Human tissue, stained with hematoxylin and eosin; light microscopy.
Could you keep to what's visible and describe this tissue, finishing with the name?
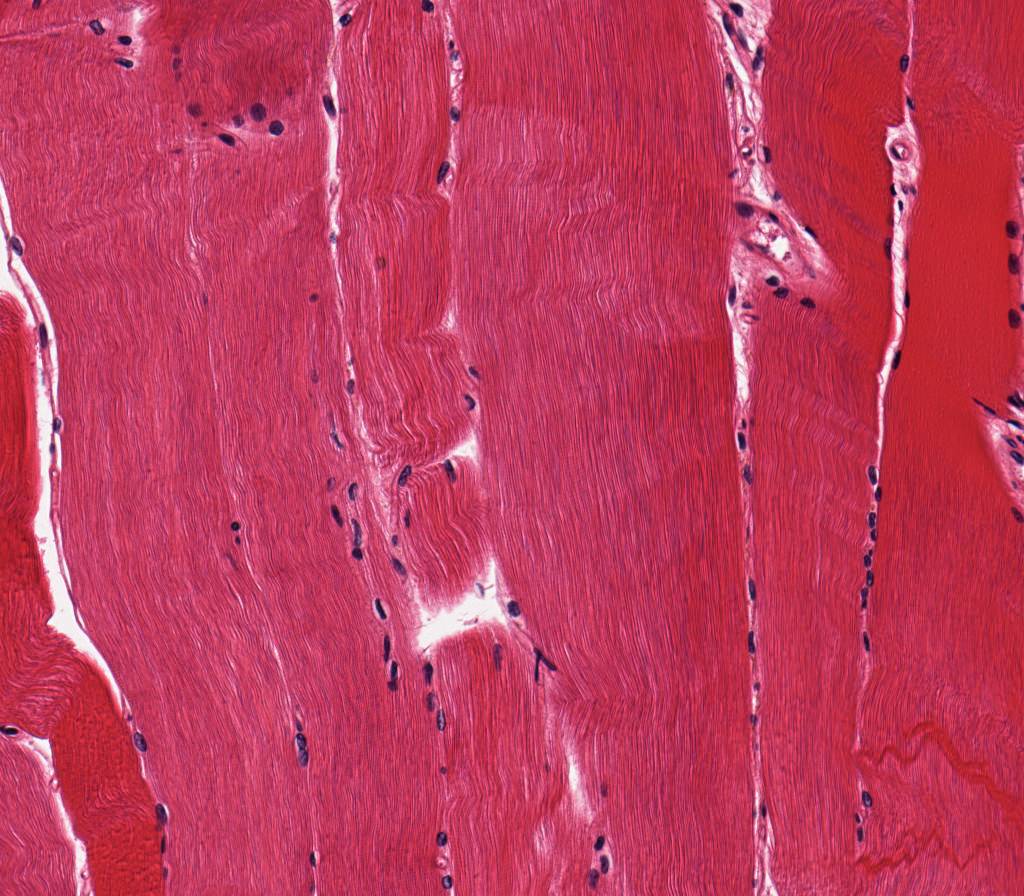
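Fibres lie side by side as separate, unbranched bands. Their cytoplasm is deeply eosinophilic and marked by fine lengthwise myofibrillar lines. The muscle nuclei sit at the edges of the fibres, not in their centres, and most are dark, flattened ovals elongated along the fibre length. This is skeletal muscle.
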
